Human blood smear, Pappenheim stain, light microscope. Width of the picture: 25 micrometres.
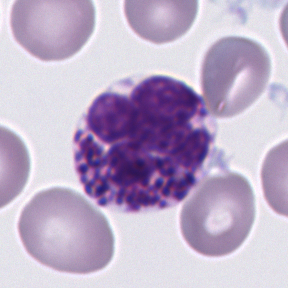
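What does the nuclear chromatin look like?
Deep purple, dense and coarse, as far as I can see.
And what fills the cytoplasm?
Coarse, round, dark purple-blue granules, crowded mostly in the lower half; at the upper left, where they are few, the cytoplasm is pale and nearly colourless.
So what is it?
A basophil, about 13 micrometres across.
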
